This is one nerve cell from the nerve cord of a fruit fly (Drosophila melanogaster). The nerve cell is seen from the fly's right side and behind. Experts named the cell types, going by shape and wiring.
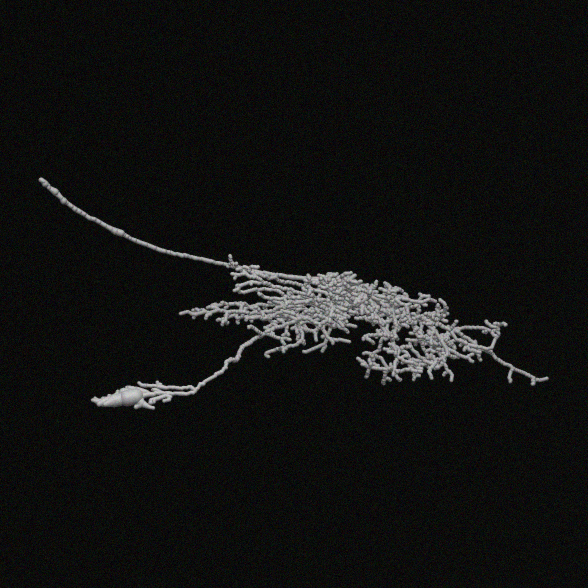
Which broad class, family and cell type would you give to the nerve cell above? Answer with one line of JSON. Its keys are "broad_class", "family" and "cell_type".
{"broad_class": "motor neuron of the nerve cord", "family": "hemilineage 03B", "cell_type": "MNad41"}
